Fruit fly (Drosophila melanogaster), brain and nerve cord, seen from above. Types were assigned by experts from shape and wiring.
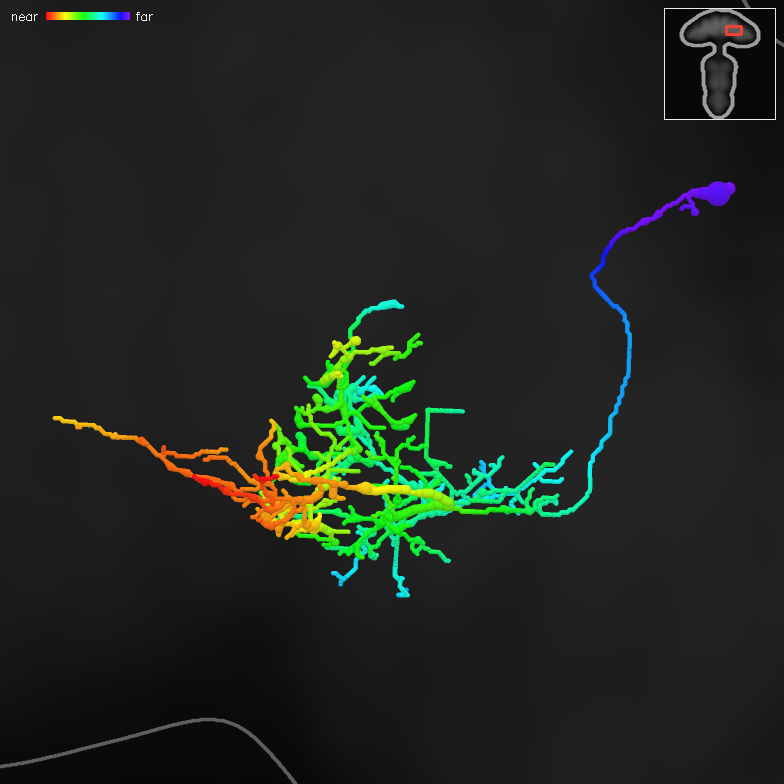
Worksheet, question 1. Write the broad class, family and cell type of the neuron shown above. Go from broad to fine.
central-brain intrinsic neuron; LHAV; LHAV3q1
